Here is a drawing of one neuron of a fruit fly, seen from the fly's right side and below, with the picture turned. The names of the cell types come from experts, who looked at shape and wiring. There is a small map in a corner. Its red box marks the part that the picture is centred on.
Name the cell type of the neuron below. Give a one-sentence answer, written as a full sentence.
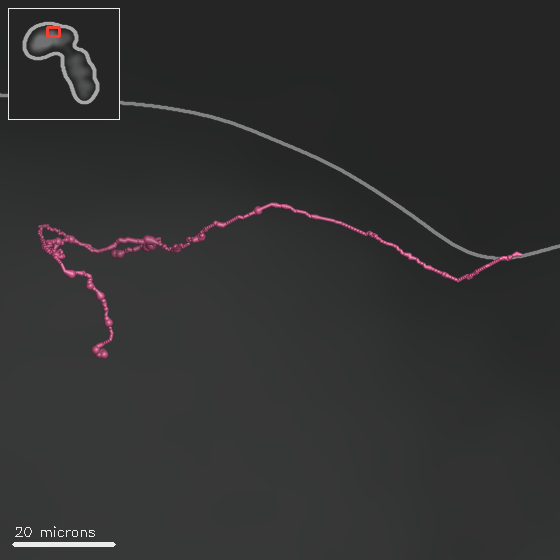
For this neuron, the cell type is dorsal_tpGRN.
